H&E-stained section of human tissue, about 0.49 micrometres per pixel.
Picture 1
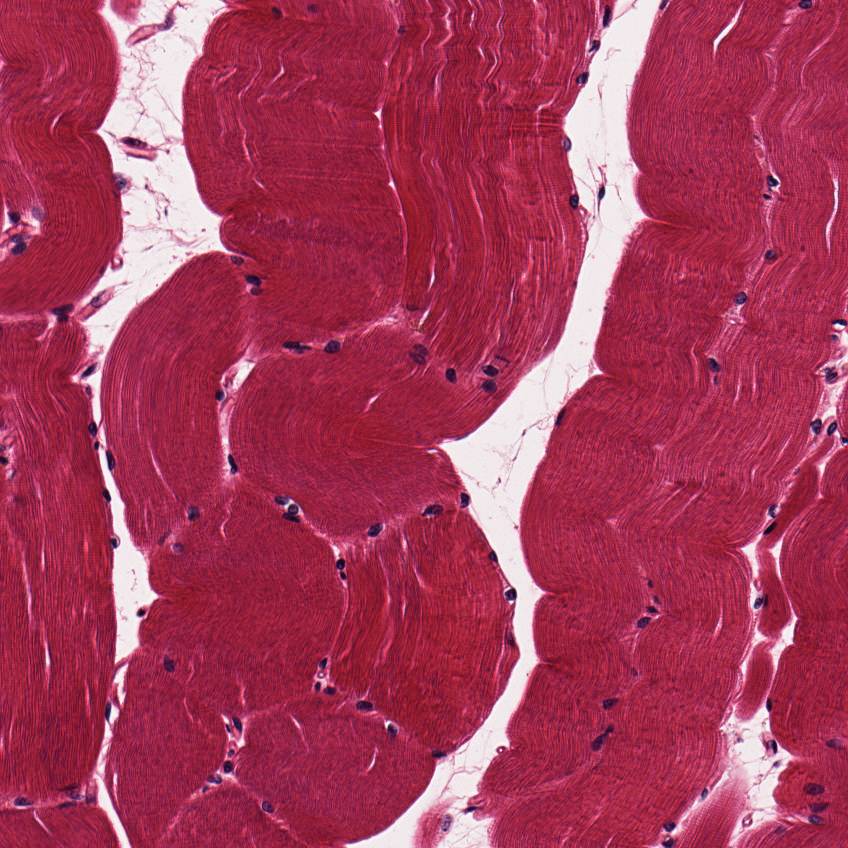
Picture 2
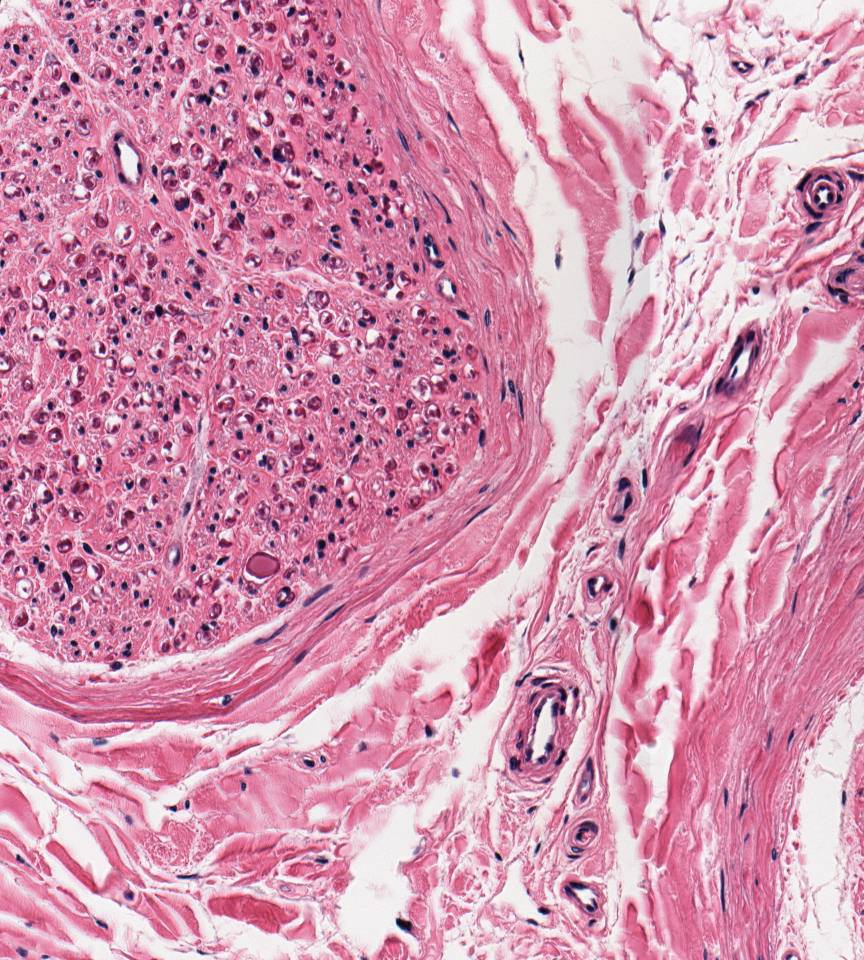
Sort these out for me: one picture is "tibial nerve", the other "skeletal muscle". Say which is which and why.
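First, picture 1 is skeletal muscle and picture 2 is tibial nerve. Second, as to layout, picture 1 has broad bands of muscle fibres running top to bottom, separated by pale vertical clefts, while in picture 2 one large rounded bundle of nerve fibres, cut in cross section, fills the upper left. Third, the muscle cytoplasm stains a deep, dense red with eosin, with fine parallel lines throughout, whereas the nerve bundle is packed with many small round fibre profiles cut transversely, each a pale ring around a central dot.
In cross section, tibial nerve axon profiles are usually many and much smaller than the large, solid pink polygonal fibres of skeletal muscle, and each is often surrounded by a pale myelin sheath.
Fourth, the muscle nuclei are small, dark, flattened and at the fibre edges, while the nerve bundle is wrapped by a perineurium of several concentric layers of flattened cells with elongated nuclei. Finally, several small thick-walled vessels with narrow round lumens lie in the connective tissue to the right of the bundle.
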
